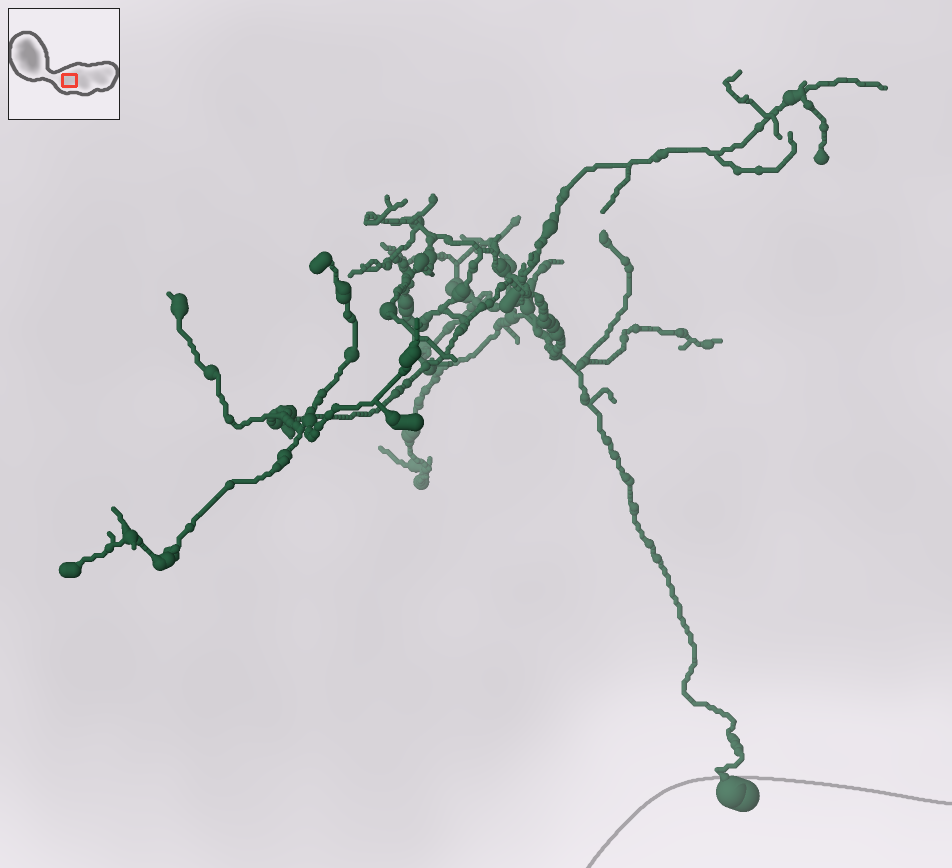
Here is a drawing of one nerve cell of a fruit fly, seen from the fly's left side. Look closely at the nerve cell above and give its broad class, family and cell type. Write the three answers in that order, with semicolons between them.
nerve-cord intrinsic neuron; hemilineage 12B; IN12B066_b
